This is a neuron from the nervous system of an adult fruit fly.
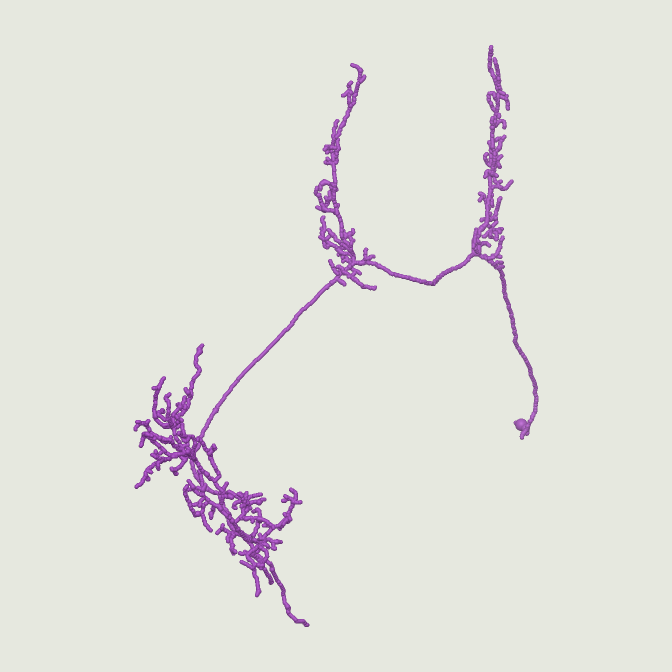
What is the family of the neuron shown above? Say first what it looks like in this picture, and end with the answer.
The picture shows dozens of branch ends. In this view it is taller than it is wide. Its broad class is central-brain intrinsic neuron. Its family is hemilineage CREa1_ventral.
